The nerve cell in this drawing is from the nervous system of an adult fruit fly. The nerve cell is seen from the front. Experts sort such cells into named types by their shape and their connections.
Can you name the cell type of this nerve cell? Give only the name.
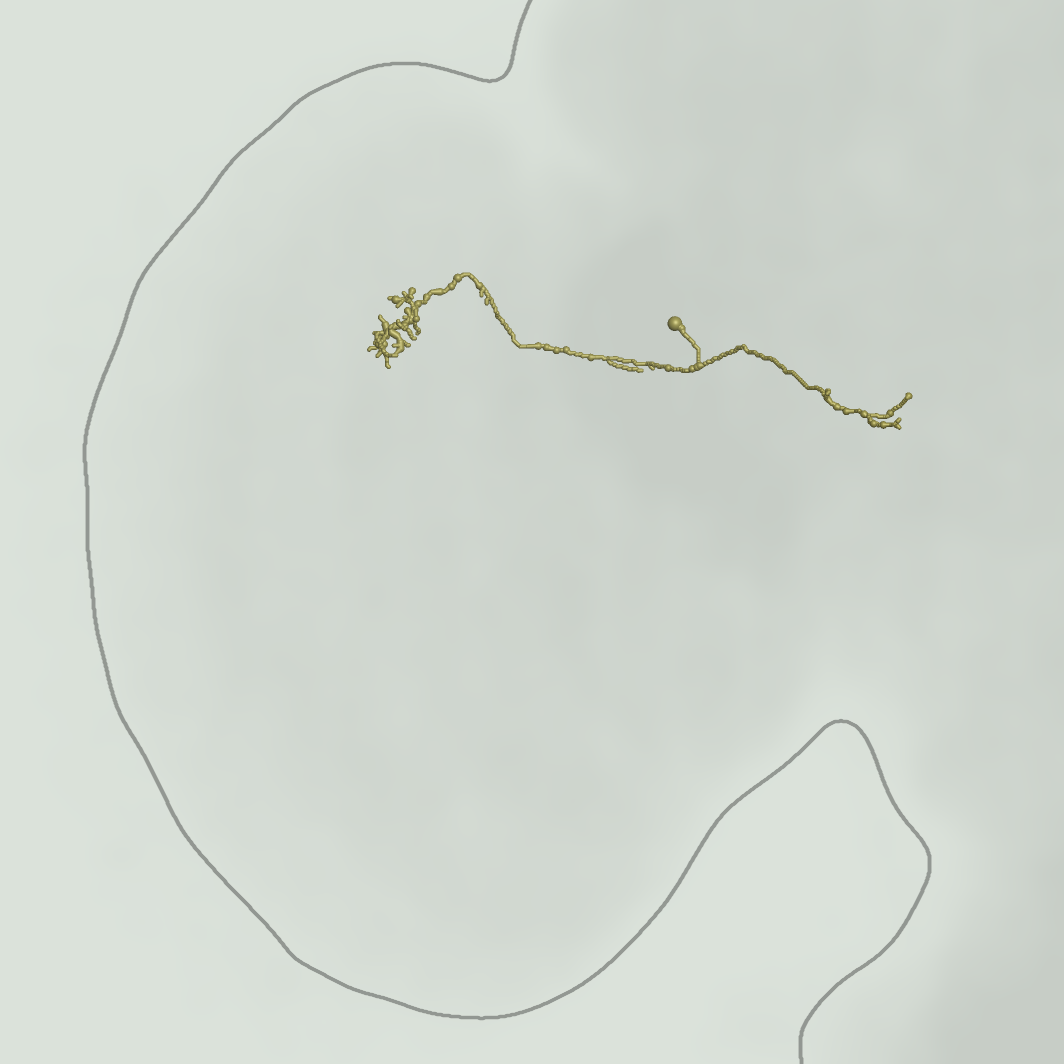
LPC1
